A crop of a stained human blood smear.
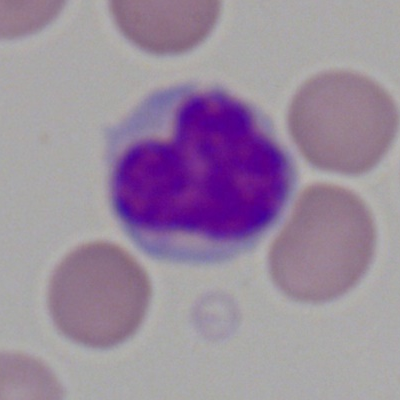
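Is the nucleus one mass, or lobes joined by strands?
One continuous mass.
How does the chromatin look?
Dark purple, with patchy paler areas, not evenly dense.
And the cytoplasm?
Pale grey-blue.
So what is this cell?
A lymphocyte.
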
